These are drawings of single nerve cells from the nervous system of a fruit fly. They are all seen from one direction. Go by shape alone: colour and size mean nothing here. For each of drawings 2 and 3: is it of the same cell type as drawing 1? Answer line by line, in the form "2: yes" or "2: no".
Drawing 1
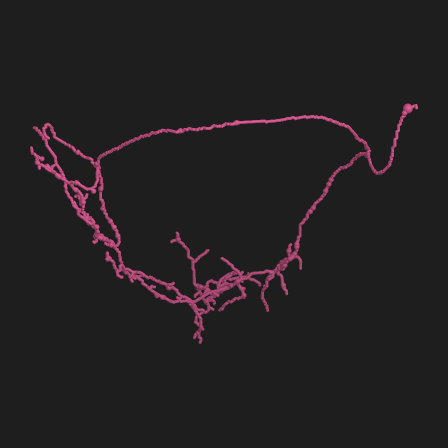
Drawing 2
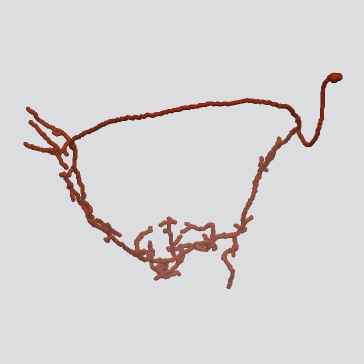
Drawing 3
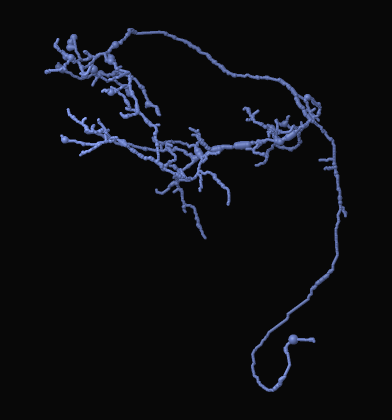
2: yes
3: no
